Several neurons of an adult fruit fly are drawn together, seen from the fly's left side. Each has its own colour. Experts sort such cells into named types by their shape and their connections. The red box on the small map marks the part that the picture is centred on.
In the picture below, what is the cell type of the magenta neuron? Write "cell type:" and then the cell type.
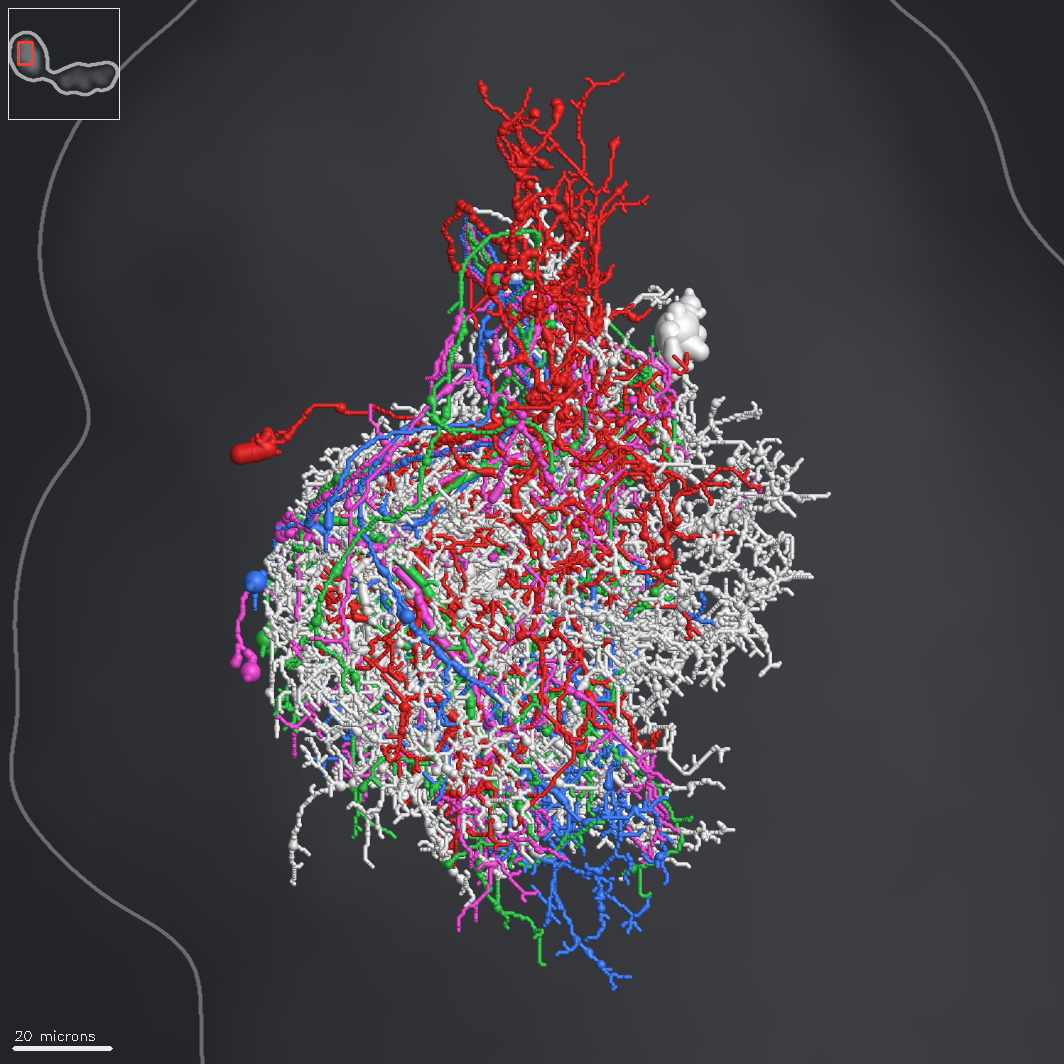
cell type: CB1085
